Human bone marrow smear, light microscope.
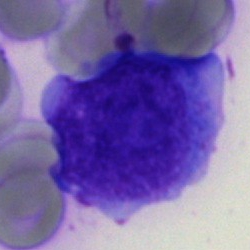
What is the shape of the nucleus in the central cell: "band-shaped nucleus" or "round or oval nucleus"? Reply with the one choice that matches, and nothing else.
Round or oval nucleus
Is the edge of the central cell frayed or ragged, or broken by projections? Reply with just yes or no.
Yes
